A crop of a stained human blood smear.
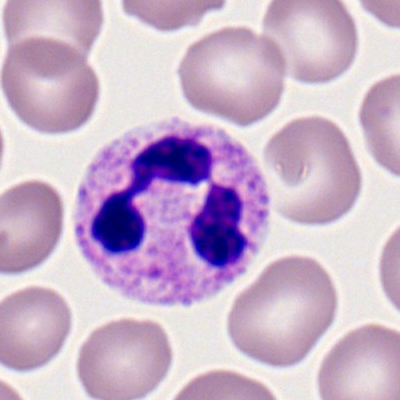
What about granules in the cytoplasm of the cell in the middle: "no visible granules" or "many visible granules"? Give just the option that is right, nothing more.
Many visible granules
